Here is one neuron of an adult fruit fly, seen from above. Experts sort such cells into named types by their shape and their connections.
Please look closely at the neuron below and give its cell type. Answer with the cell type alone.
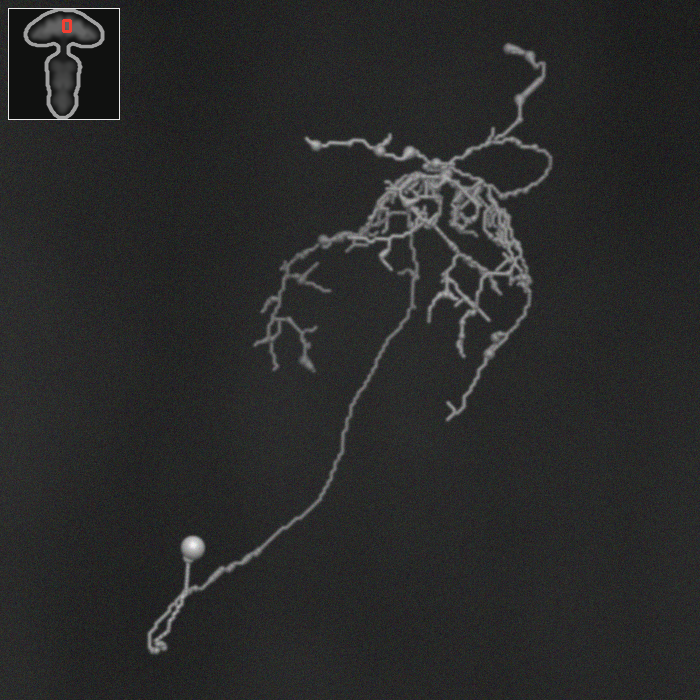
FC2C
